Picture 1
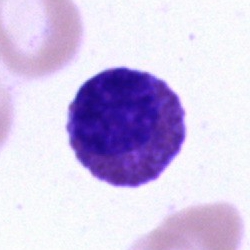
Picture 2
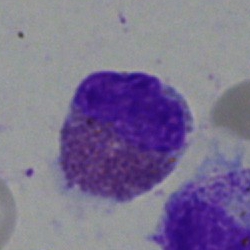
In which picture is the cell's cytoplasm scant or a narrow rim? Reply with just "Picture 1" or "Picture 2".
Picture 1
